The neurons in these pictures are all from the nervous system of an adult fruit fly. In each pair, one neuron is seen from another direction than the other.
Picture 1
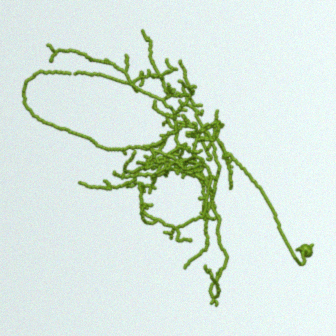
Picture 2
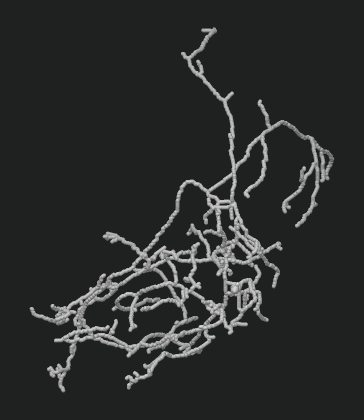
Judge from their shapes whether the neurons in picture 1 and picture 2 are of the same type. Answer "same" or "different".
different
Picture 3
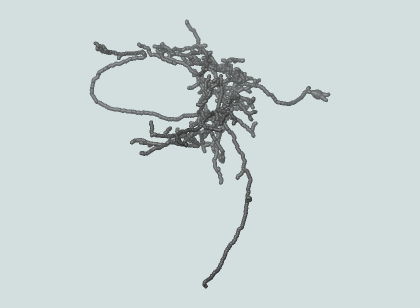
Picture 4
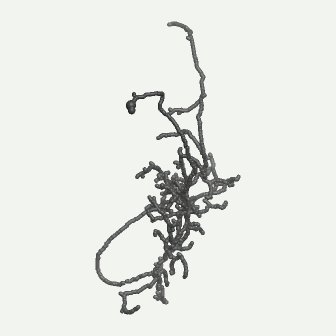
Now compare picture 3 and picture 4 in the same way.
same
